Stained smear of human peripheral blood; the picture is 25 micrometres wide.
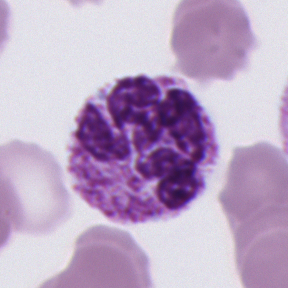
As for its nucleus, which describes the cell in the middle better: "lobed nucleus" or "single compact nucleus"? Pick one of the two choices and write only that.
Lobed nucleus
